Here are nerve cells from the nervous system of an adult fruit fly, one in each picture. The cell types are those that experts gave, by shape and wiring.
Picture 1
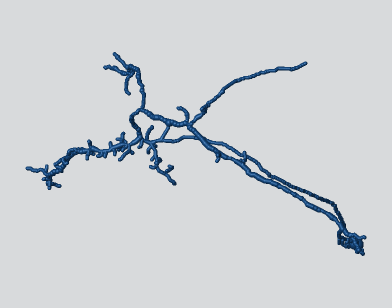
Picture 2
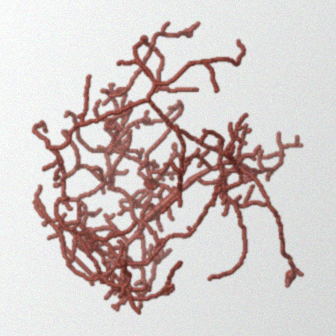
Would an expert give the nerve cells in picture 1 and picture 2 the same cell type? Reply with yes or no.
no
